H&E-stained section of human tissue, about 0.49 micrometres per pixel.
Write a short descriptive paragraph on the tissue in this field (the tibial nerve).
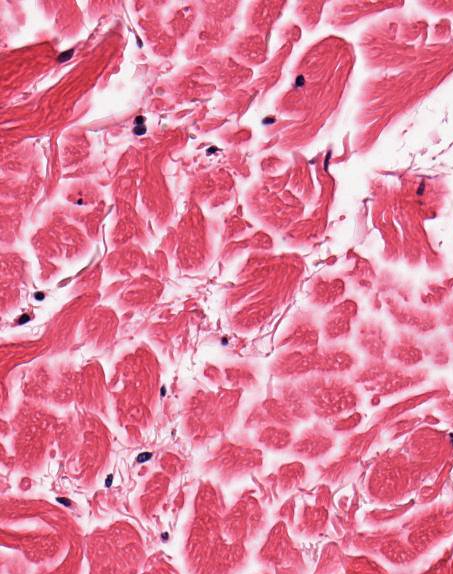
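Cut across, the fibre profiles are irregular and angular, and they vary considerably in size. Their cytoplasm looks mottled and clumped, darker pink patches separated by paler lines. Nuclei are sparse; most of the profiles in the field have none at all. What you do see are small, dark-purple oval to elongated nuclei scattered in the spaces between the fibres.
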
